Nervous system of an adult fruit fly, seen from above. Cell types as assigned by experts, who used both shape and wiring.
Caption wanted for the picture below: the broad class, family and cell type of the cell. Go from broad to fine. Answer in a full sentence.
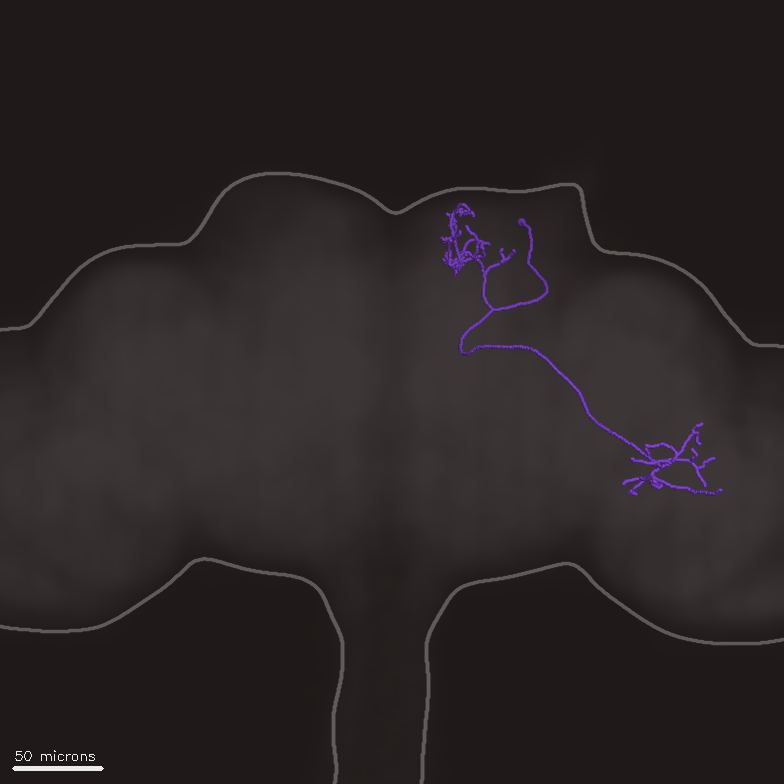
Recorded: A central-brain intrinsic neuron of hemilineage ALv1, type M_vPNml87.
